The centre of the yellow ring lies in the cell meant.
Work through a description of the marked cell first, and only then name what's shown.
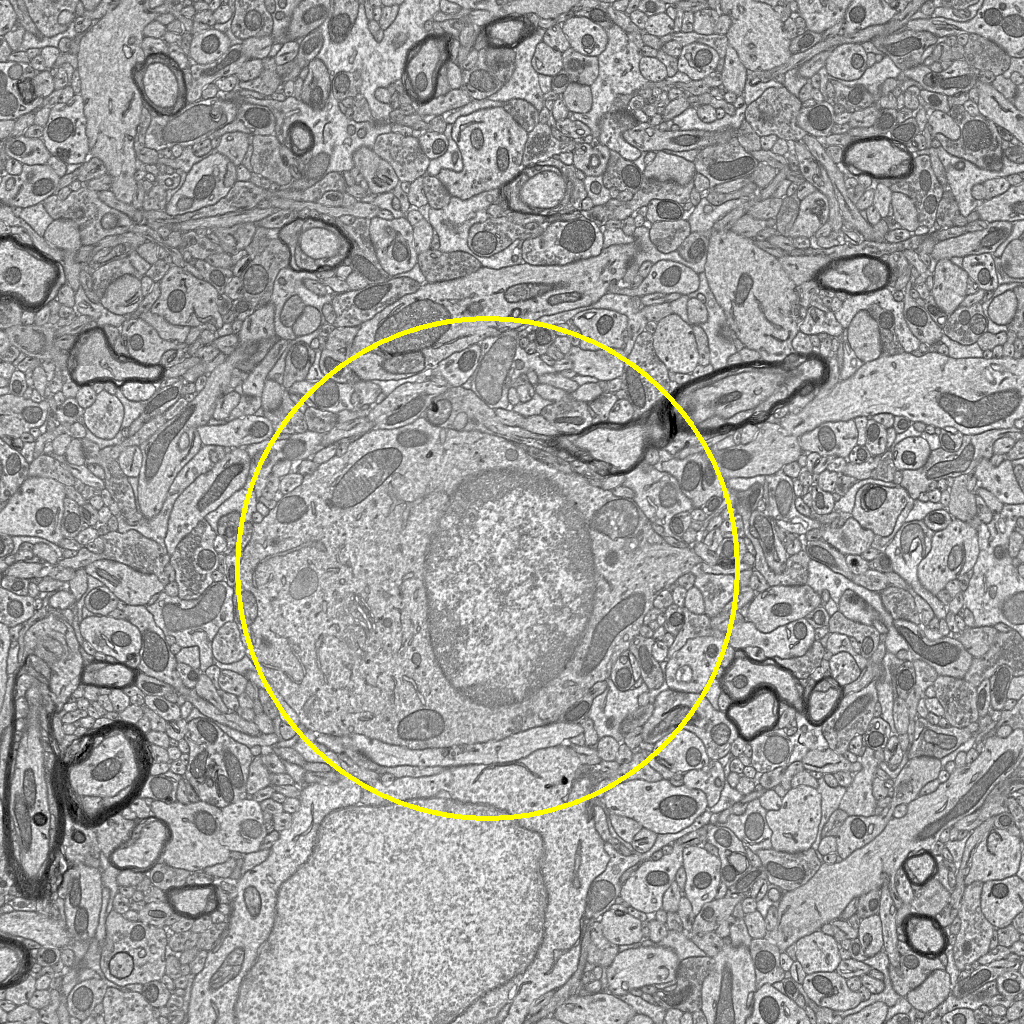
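Nucleus: tall oval, whole outline inside the ring. Outline smooth, no deep infoldings. No distinct nucleolus seen. Long mitochondrion lying close along the right side of the nucleus. Cell: oligodendrocyte.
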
